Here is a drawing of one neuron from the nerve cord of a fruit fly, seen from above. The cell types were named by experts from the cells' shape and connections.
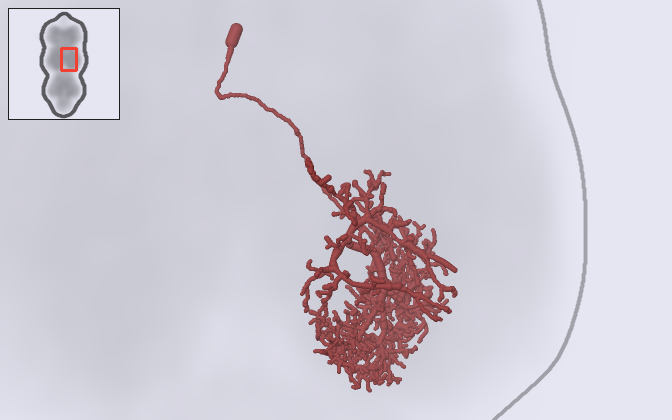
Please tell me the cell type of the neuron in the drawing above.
IN13B014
